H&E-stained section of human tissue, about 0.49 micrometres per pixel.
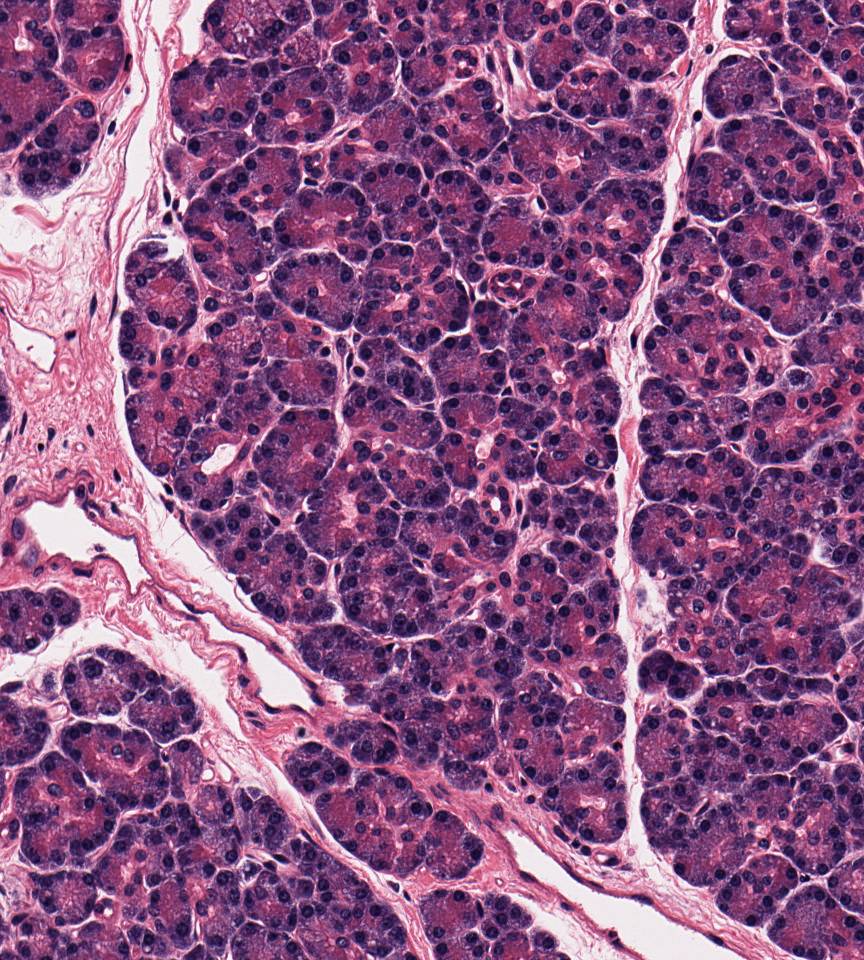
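Pancreas. Closely packed acini form lobules, divided by thin pink fibrous septa, vertical on the right, diagonal across the lower left. Acinar nuclei: round, dark, basal. Cytoplasm: purple basally, pink and granular centrally. Every acinus looks alike, with no pale foamy mucous acini.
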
